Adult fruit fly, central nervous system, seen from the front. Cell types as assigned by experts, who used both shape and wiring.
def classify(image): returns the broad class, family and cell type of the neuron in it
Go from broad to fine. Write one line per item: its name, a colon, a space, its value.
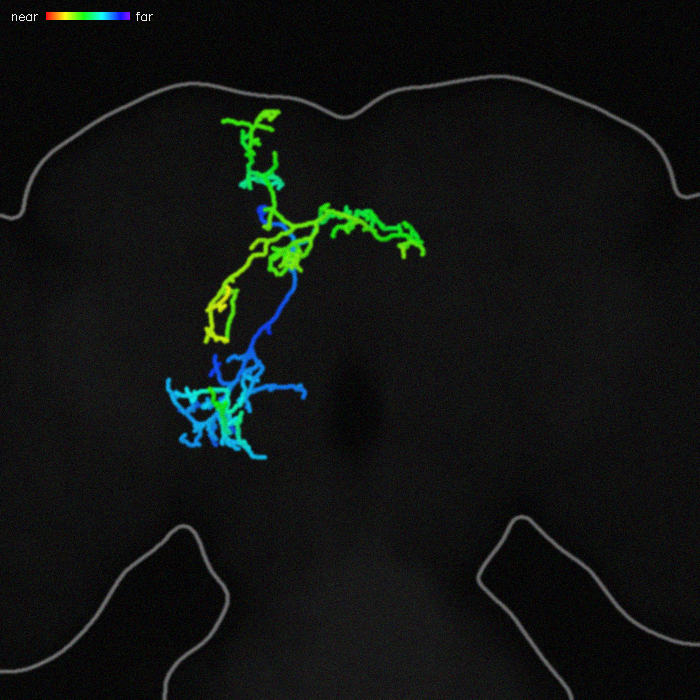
broad class: central-brain intrinsic neuron
family: class CX
cell type: FB6M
